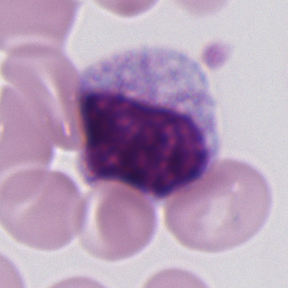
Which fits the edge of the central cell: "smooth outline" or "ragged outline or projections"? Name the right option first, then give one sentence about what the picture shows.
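Smooth outline. The cell outline is roughly round with a smooth edge.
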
